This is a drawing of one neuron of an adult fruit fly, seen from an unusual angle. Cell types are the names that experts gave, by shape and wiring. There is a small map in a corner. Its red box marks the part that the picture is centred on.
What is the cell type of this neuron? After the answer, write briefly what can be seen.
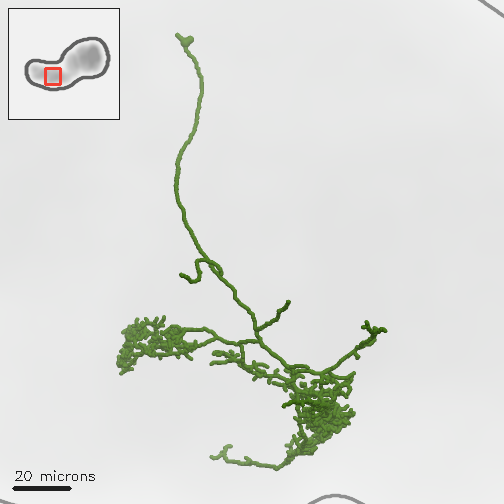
Its cell type is IN23B037. It is a nerve-cord intrinsic neuron. From top to bottom in the picture it spans about 160 microns. The picture shows dozens of branch ends.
